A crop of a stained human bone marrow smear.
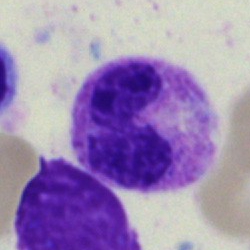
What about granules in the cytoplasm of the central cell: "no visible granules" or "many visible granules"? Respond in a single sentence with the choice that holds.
There are many visible granules in its cytoplasm.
